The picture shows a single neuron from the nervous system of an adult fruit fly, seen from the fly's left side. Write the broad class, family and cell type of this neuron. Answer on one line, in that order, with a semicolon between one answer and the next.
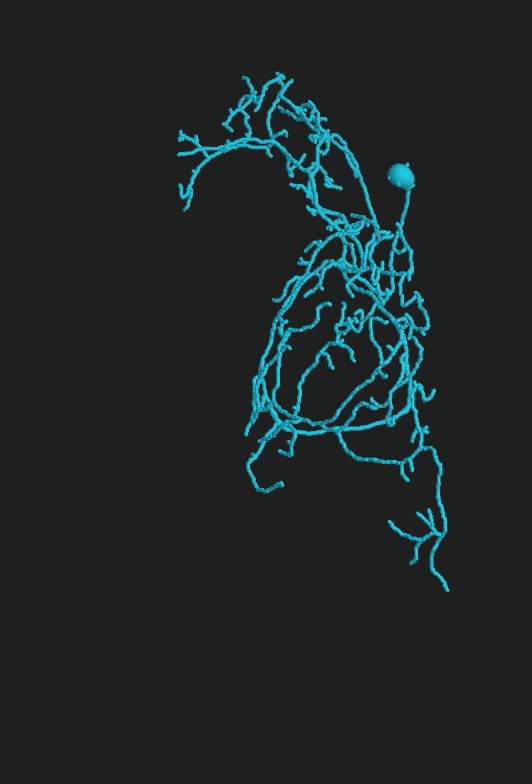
visual centrifugal neuron; hemilineage SMPp&v1_ventral; MeVC27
